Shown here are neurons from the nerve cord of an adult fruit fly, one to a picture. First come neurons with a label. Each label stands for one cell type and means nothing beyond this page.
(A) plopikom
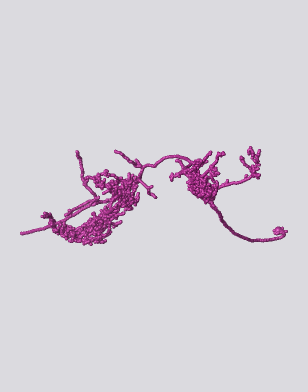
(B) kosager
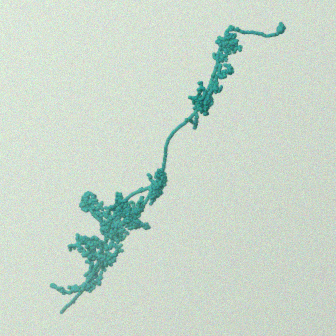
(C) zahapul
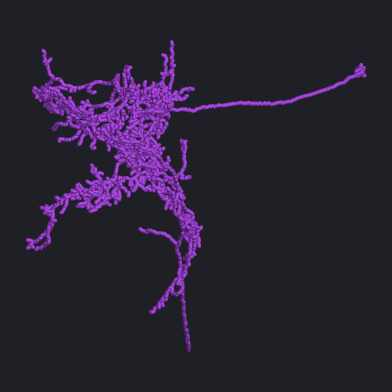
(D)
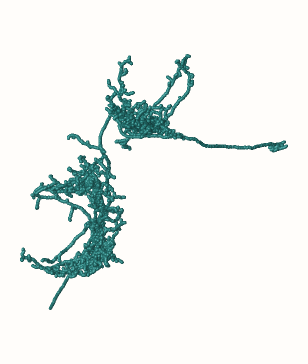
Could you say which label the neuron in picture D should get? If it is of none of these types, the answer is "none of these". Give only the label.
plopikom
